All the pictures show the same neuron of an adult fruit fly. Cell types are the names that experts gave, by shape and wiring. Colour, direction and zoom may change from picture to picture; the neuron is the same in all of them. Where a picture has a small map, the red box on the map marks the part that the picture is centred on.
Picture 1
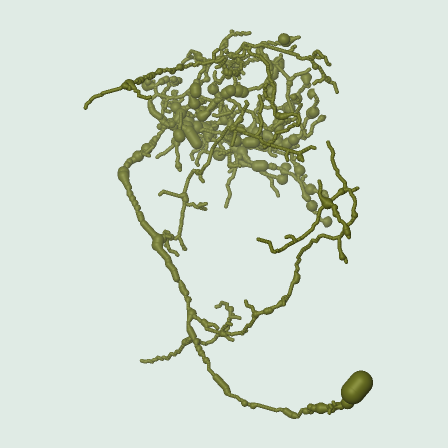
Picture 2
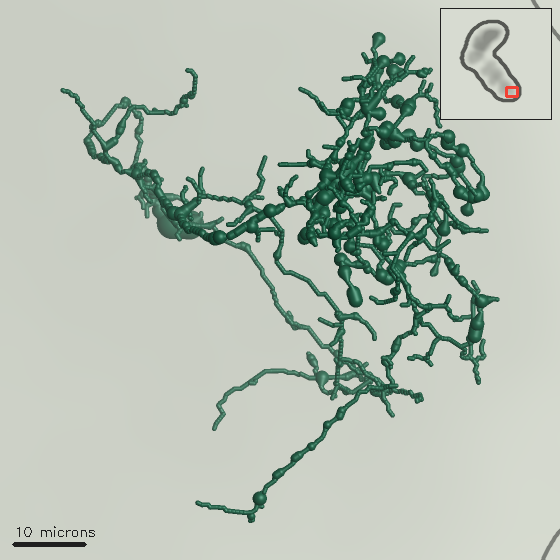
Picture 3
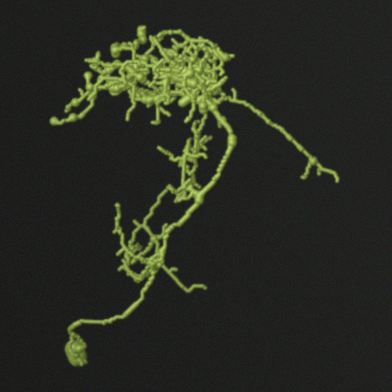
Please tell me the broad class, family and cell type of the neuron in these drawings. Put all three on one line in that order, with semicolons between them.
nerve-cord intrinsic neuron; hemilineage 02A; IN02A030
